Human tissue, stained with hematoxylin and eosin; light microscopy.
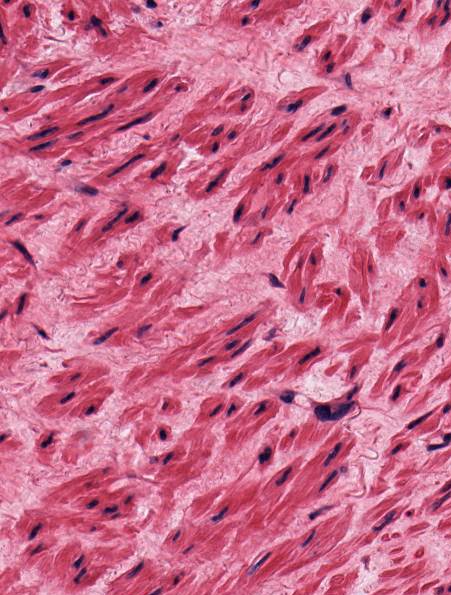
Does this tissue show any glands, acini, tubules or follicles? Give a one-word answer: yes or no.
No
